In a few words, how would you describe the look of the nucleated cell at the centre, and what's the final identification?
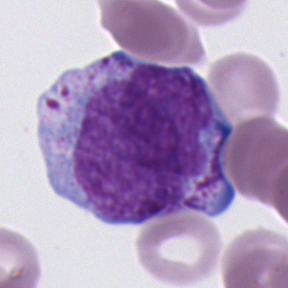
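Pale blue cytoplasm, deeper blue at the cell edge, lies in its widest band on the left of the nucleus. Small reddish-purple granules are scattered through it. The chromatin is finely stippled, lacking coarse dark clumps. The cell is an atypical promyelocyte.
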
